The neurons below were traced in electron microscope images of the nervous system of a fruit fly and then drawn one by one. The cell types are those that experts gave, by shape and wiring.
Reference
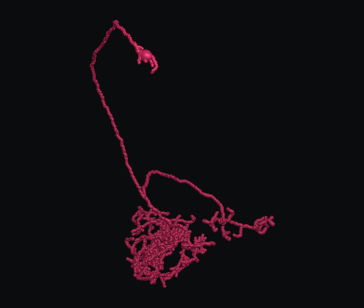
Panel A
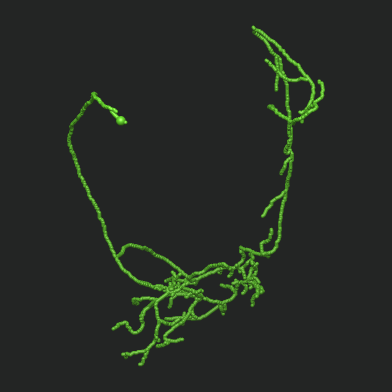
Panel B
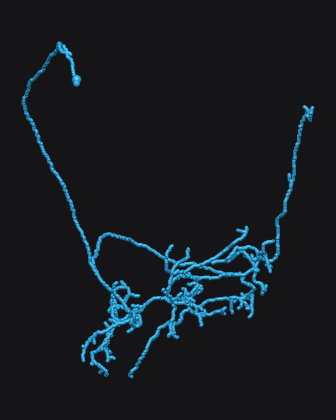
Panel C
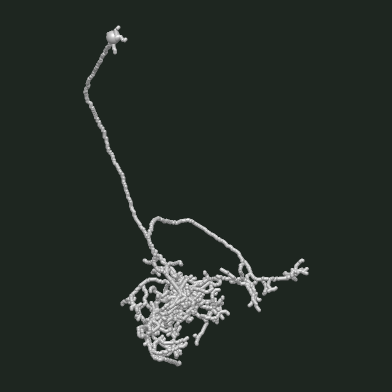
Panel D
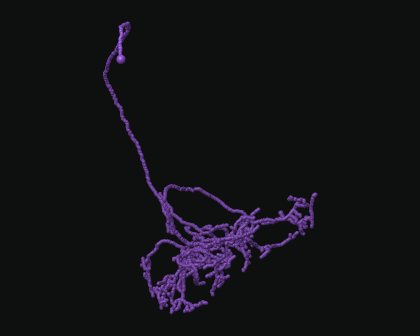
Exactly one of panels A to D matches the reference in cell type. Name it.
C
